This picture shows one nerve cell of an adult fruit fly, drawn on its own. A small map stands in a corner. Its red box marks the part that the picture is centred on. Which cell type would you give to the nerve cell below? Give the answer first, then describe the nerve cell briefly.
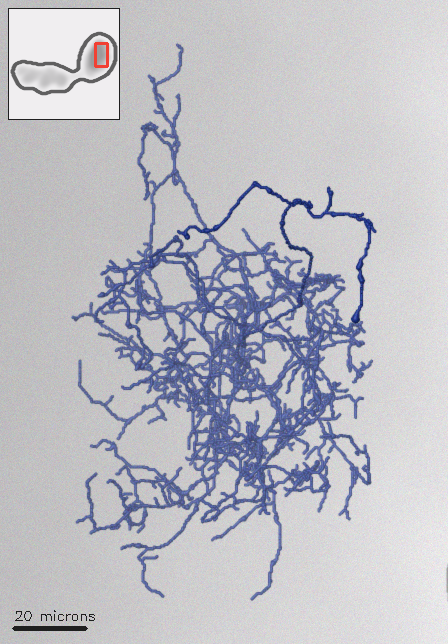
Its cell type is AVLP155_b. It is a central-brain intrinsic neuron. By the scale bar it is about 160 microns tall in this view. More than a hundred branch ends can be seen.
